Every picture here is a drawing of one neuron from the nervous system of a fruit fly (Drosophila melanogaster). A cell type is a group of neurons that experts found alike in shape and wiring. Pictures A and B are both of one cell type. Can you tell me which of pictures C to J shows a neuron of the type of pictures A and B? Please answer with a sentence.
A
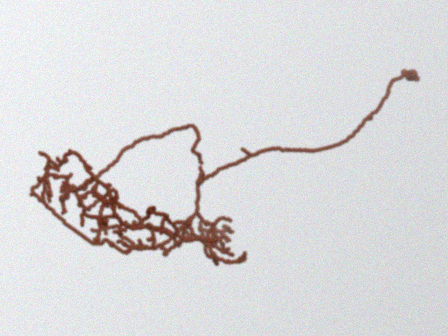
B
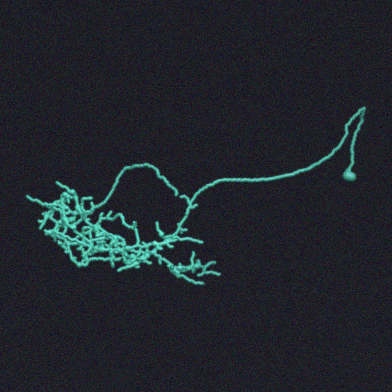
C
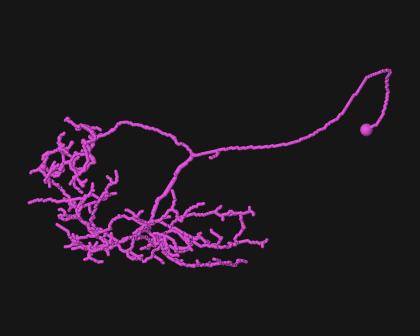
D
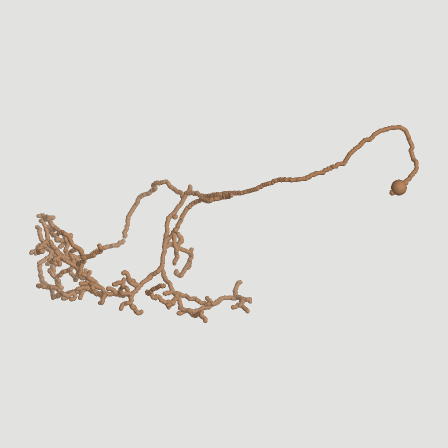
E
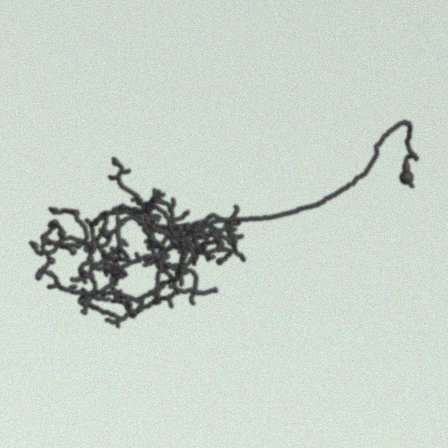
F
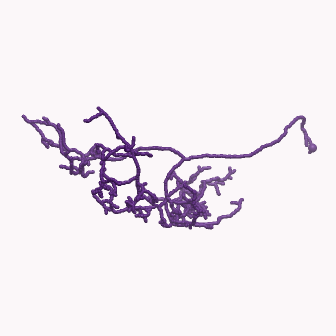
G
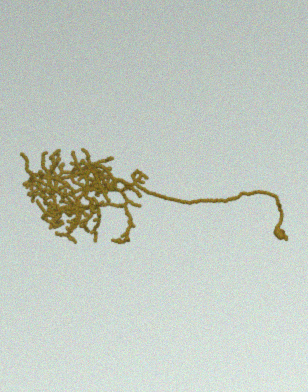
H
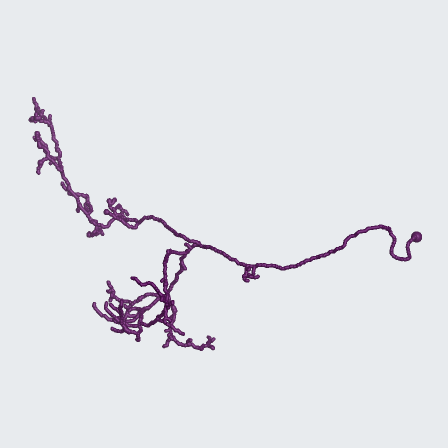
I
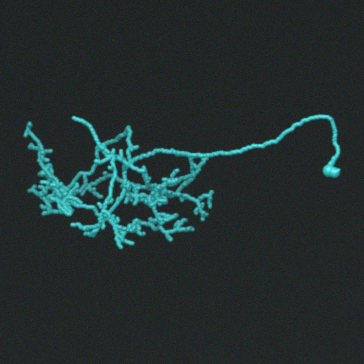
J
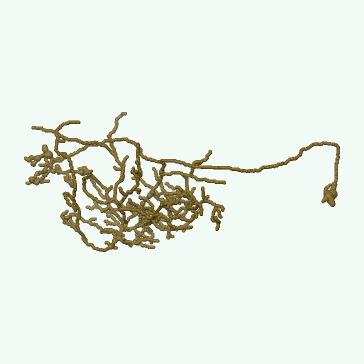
The neuron in picture D is of the same cell type.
